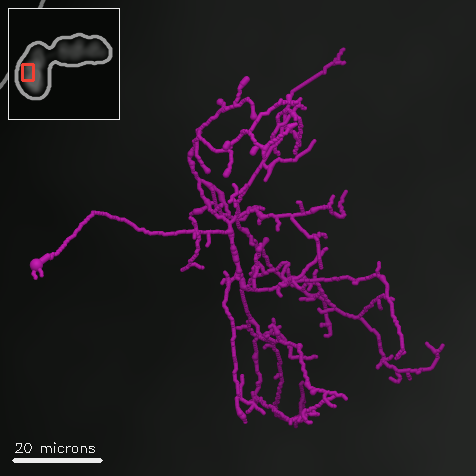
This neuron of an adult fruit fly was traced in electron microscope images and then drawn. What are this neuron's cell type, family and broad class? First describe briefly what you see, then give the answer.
Its cell body lies on the left of the picture. From left to right in the picture it spans about 95 microns. The picture shows dozens of branch ends. Its cell type is CB1985. Its family is hemilineage TRdl_b. This is a central-brain intrinsic neuron.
